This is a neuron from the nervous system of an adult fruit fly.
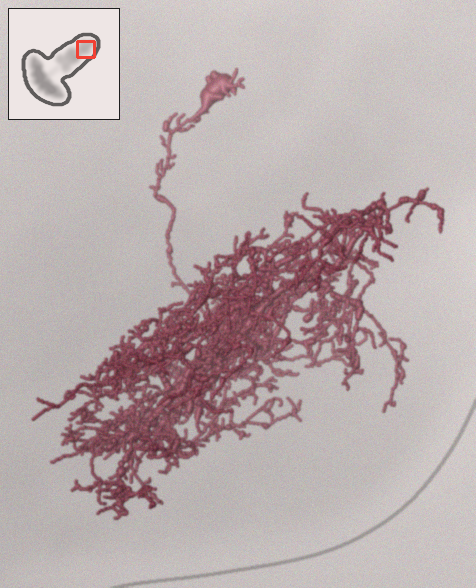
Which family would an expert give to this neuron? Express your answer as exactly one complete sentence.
Regarding family, this neuron is hemilineage 13B.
